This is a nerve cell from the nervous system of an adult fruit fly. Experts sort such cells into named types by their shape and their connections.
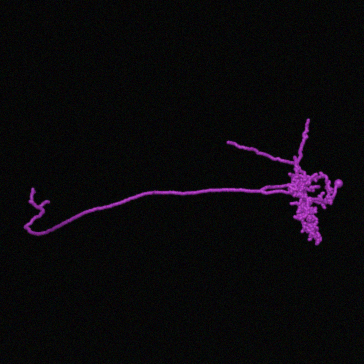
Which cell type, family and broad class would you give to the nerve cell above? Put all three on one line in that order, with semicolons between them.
AVLP269_a; hemilineage VLPl&d1_lateral; central-brain intrinsic neuron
